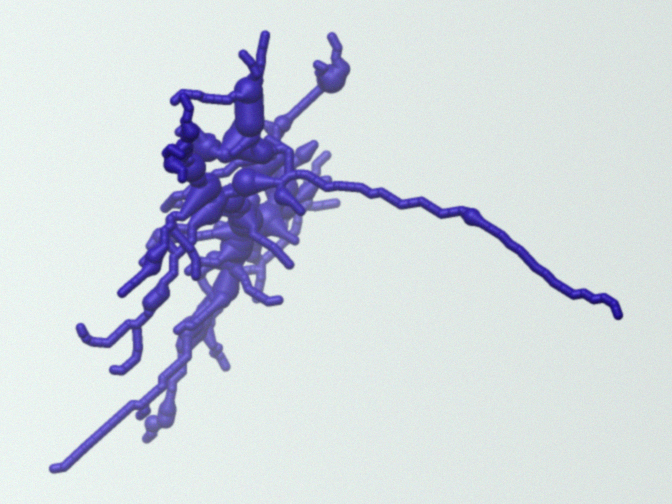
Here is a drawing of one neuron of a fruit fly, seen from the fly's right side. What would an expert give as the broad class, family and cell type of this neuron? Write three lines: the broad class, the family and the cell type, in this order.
optic-lobe intrinsic neuron
Dm
Dm8b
